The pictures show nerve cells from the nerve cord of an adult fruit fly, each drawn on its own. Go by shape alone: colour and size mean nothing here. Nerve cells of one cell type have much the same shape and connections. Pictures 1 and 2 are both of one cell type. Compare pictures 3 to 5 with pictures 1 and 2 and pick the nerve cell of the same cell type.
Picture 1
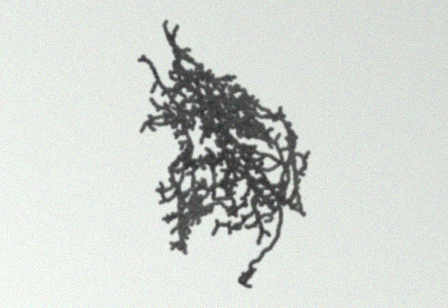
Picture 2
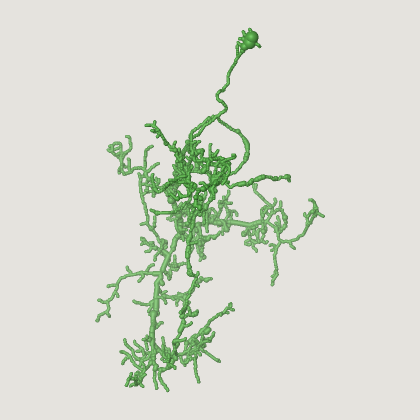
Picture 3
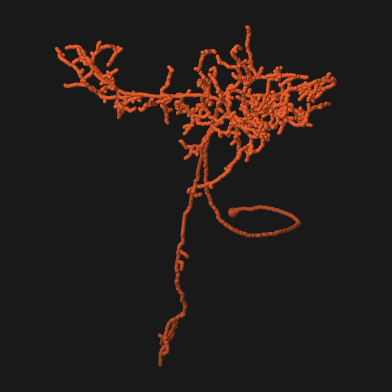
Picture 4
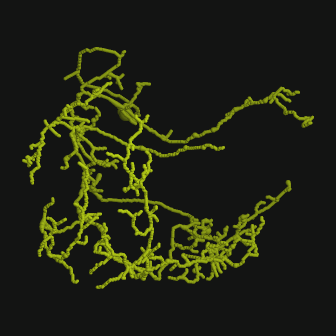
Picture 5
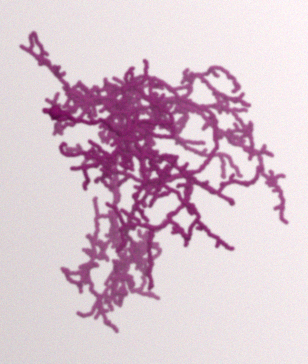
5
